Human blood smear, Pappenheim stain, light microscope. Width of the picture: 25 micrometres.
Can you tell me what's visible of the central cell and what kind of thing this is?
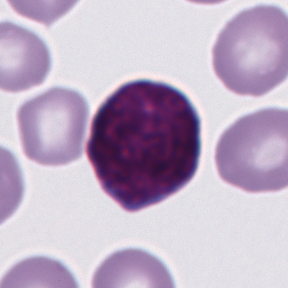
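Hmm, a round nucleus, with no indentation and no lobes. Around it I can barely see any cytoplasm at all. I find no vacuoles anywhere, and the surface has no projections. This one is a myeloblast.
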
